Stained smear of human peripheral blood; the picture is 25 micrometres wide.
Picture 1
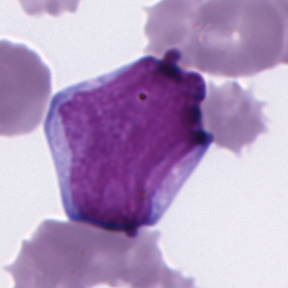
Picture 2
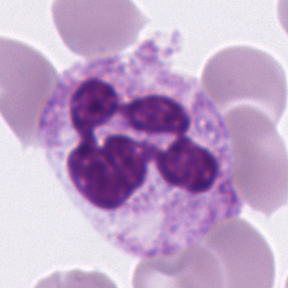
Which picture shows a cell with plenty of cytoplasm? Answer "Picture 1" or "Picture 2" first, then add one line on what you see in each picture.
Picture 2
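What picture 1 shows: The cytoplasm is a narrow pale blue rim around the nucleus.
What picture 2 shows: A wide rim of pale pinkish-lilac cytoplasm surrounds the nucleus.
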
